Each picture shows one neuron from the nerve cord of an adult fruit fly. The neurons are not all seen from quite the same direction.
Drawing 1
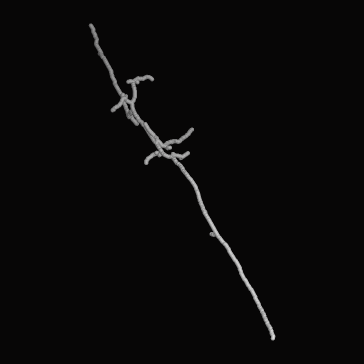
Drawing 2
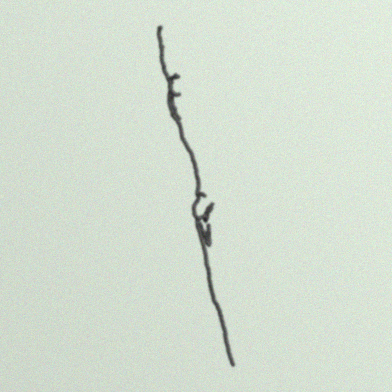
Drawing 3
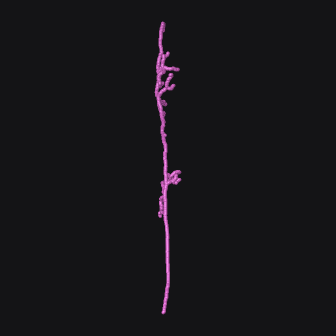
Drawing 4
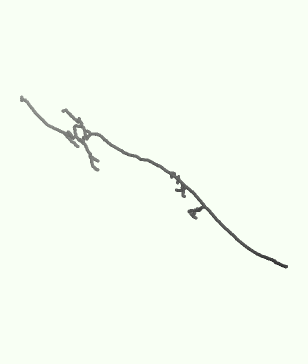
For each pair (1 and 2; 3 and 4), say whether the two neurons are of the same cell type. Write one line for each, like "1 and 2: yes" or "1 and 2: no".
1 and 2: yes
3 and 4: yes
